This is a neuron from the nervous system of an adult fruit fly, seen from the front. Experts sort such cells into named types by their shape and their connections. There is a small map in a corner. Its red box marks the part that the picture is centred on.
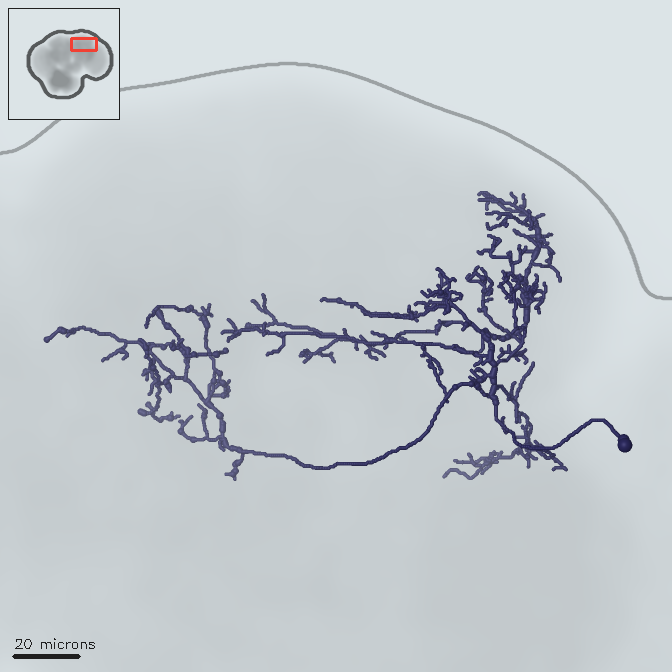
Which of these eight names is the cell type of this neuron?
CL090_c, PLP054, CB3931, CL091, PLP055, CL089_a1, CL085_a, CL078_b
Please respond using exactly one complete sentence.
This neuron is given the cell type CB3931.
